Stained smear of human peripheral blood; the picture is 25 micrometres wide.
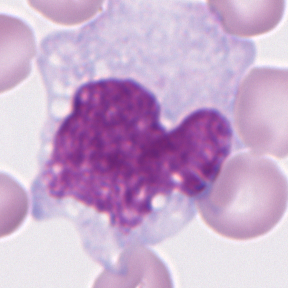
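Monocyte, the cell in the middle of this peripheral blood smear. Notice first its irregular outline, pushed out in several blunt, angular bulges. The cytoplasm is a pale greyish blue, and several small clear vacuoles sit within it. Now look at the nucleus: it has a larger left portion and a smaller right portion.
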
